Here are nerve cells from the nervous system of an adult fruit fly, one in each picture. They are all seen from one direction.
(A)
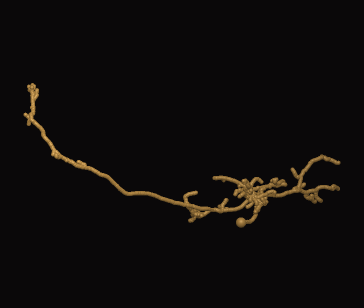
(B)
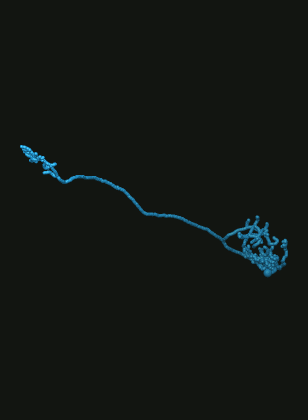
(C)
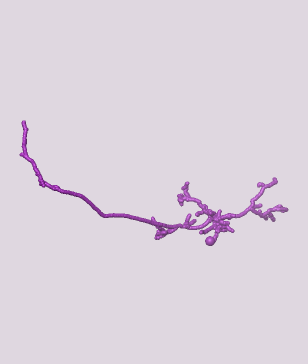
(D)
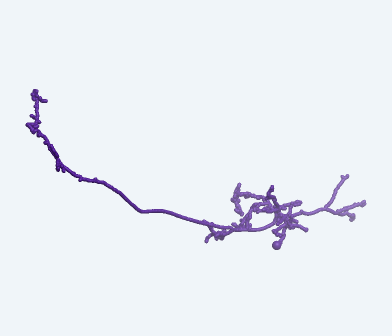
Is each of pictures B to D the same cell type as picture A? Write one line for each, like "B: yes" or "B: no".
B: no
C: yes
D: yes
